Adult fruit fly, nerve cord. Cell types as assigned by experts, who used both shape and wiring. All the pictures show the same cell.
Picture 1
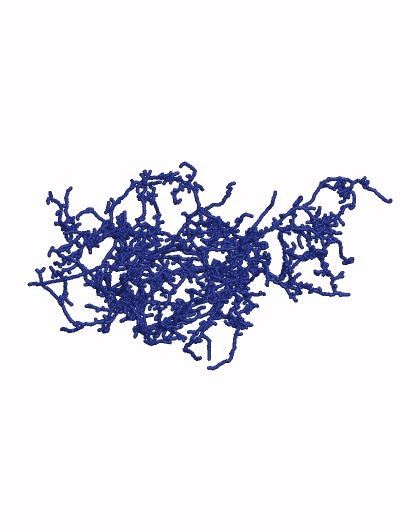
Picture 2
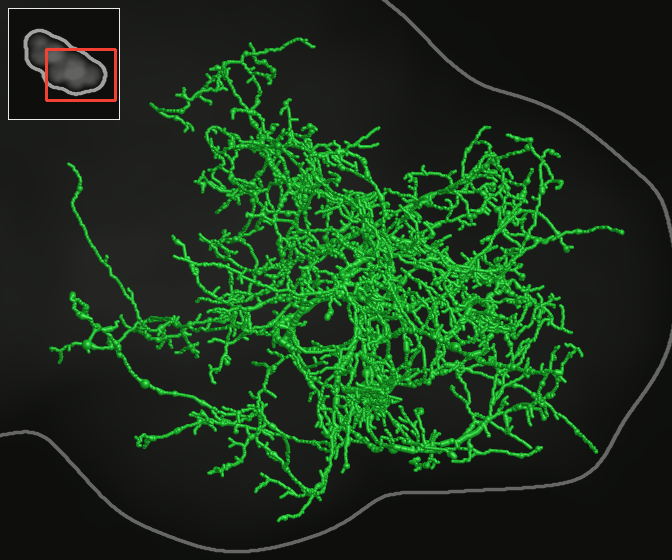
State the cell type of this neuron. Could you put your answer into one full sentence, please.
What this neuron is, by cell type, is AN05B007.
